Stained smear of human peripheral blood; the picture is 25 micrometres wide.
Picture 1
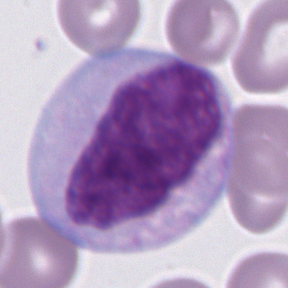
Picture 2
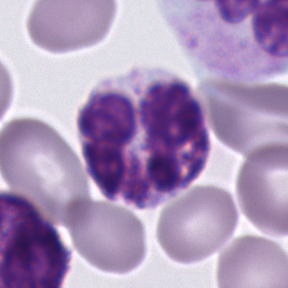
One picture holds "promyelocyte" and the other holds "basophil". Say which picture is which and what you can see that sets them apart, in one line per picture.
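Picture 1 shows a promyelocyte: The nucleus is a single unlobed mass.
Picture 2 shows a basophil: The nucleus is divided into several separate lobes.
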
